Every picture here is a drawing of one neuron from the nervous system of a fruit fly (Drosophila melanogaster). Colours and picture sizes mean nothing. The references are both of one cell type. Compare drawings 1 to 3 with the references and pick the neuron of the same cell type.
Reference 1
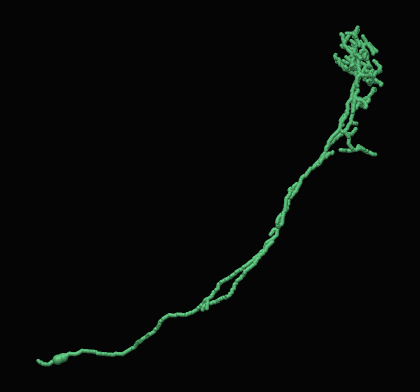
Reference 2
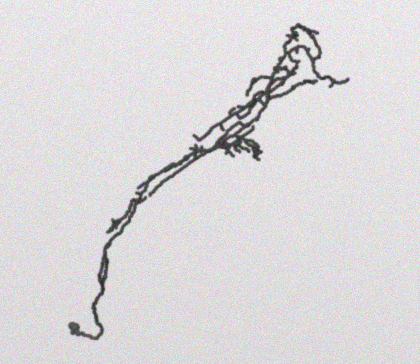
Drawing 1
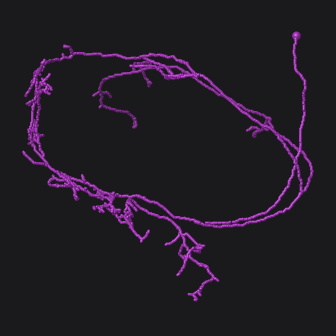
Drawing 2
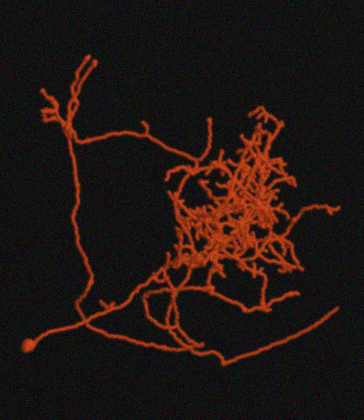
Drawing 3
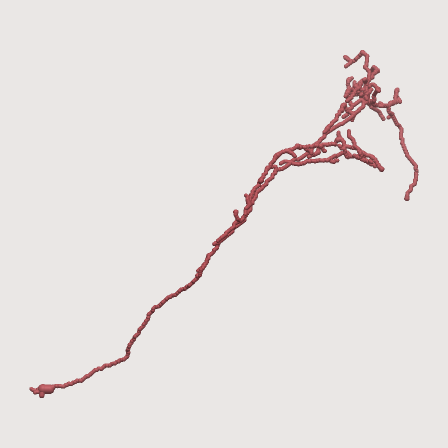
Drawing 3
